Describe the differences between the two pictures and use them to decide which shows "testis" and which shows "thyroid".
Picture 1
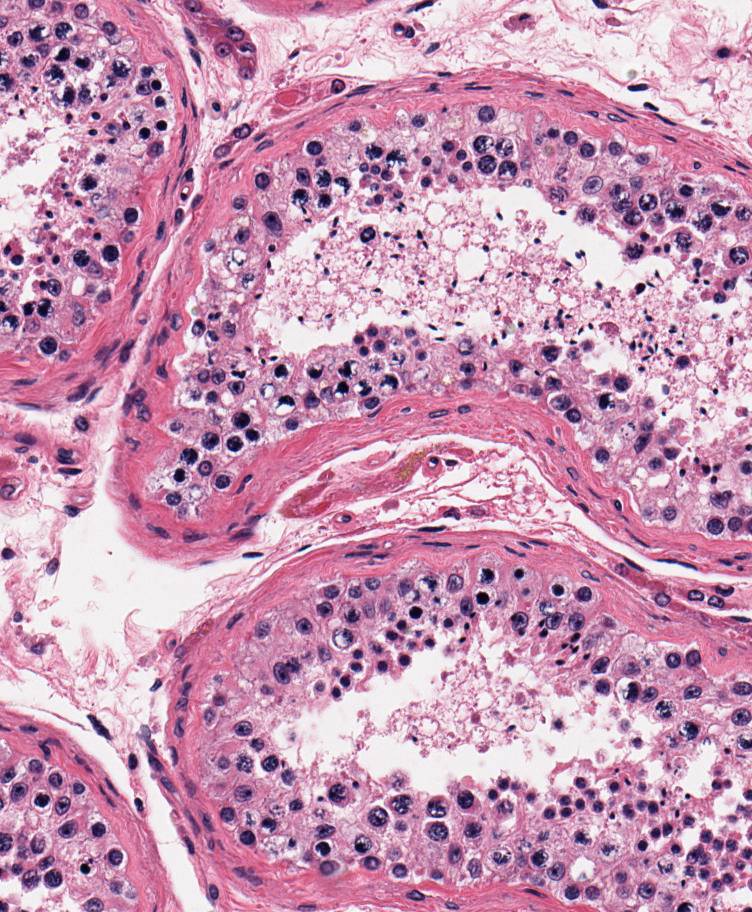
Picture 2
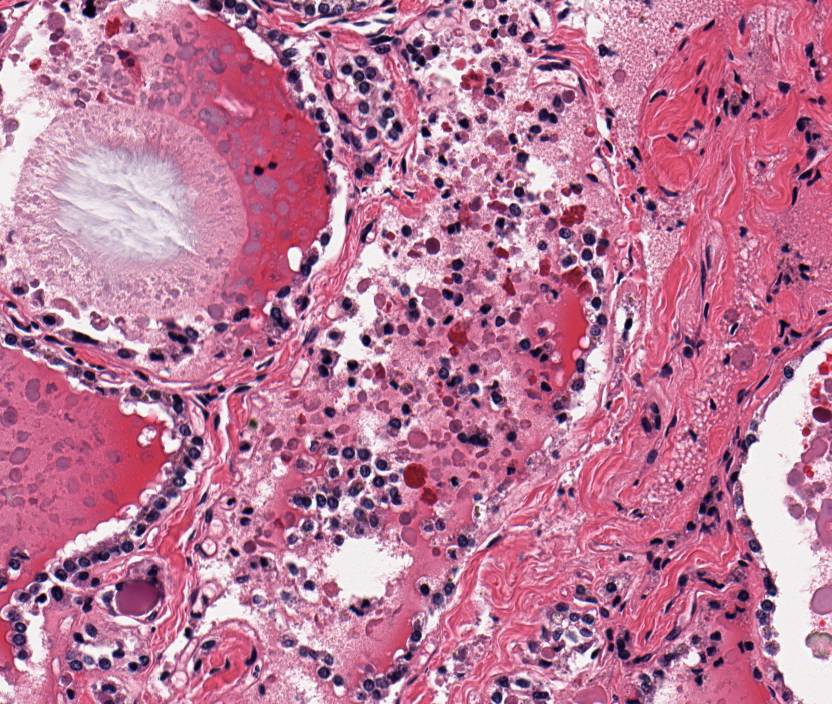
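Testis appears in picture 1, thyroid in picture 2. Picture 1 shows large elongated tubules separated by narrow strips of loose connective tissue, each bounded by a thick, layered band of pink fibrous tissue and lined by a stratified epithelium of many cell layers. In picture 2, rounded spaces at the left and upper left are filled with pink material and lined by a single layer of flattened to low cuboidal cells with dark nuclei. Loose round cells and scattered red blood cells crowd its centre.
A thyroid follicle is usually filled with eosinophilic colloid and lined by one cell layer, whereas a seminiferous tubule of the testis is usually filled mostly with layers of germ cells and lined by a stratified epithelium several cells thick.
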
